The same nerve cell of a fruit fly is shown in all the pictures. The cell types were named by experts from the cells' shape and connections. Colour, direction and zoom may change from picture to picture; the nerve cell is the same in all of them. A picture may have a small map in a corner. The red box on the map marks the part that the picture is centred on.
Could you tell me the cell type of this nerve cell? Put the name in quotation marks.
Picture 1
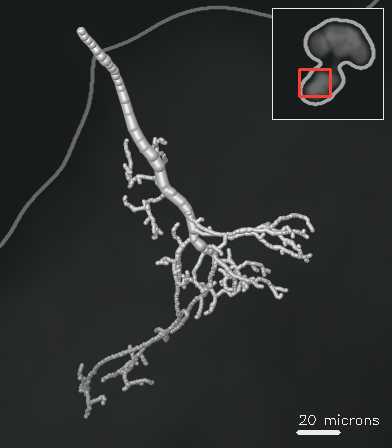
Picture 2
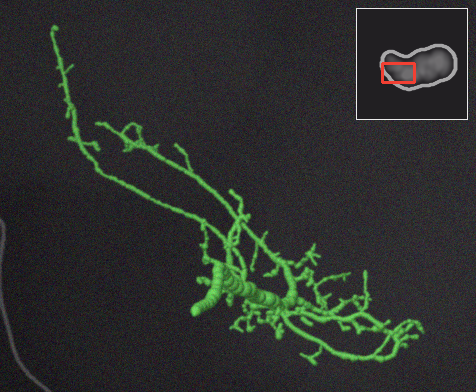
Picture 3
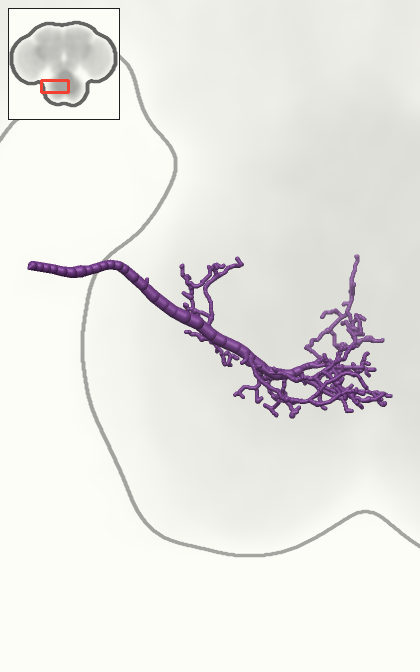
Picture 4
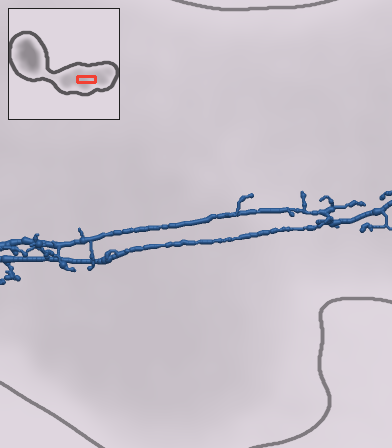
"SNpp30"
